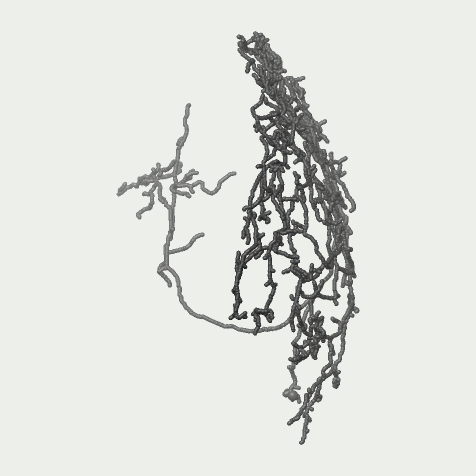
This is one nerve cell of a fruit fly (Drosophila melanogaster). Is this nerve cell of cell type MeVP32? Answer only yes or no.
yes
